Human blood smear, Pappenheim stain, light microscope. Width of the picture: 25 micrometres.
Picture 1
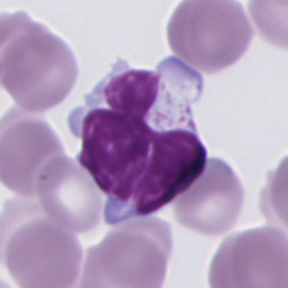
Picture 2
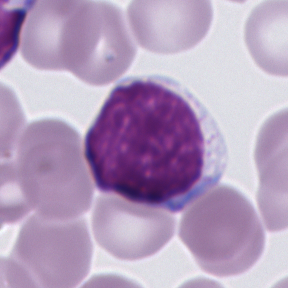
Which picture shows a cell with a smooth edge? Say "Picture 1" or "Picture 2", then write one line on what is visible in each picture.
Picture 2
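Picture 1: Small pale rounded blebs bulge from the edge of the cell.
Picture 2: The cell outline is smooth, without surface projections.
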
